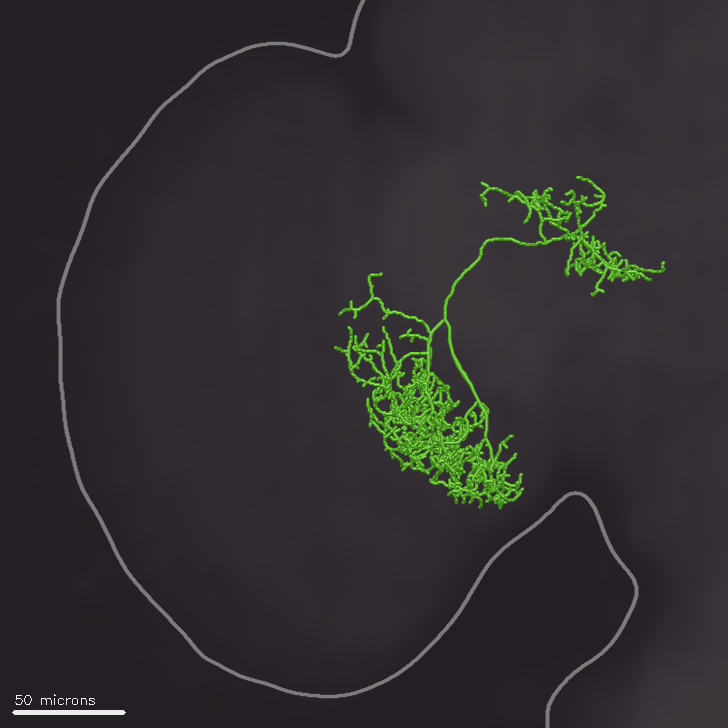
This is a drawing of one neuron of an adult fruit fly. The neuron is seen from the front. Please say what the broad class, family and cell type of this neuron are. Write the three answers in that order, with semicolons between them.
visual projection neuron; hemilineage VPNp&v1_ventral; LT78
